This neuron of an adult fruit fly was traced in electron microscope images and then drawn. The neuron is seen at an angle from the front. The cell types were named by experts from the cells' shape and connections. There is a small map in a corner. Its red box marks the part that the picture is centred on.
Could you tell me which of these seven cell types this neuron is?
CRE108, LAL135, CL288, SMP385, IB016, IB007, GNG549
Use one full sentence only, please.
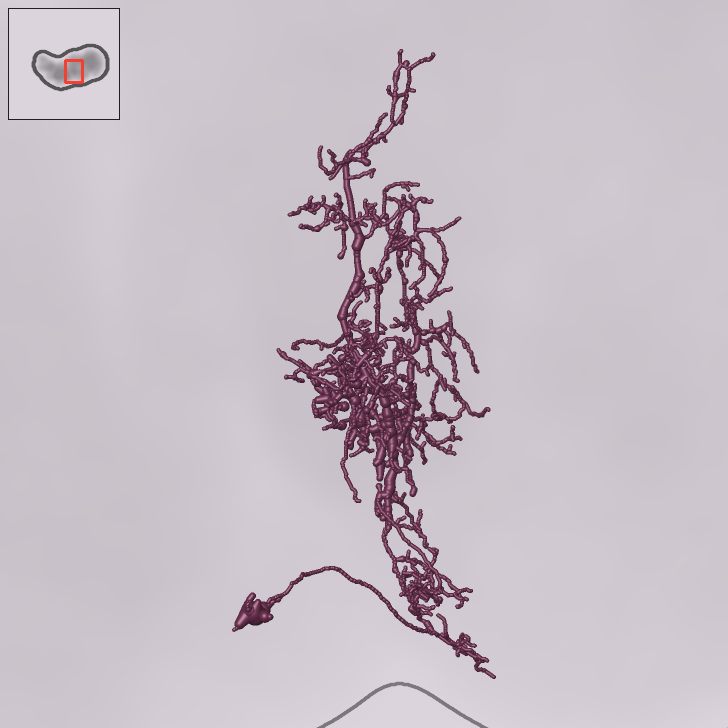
The cell type name for this neuron is GNG549.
